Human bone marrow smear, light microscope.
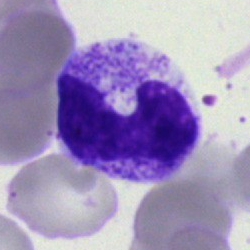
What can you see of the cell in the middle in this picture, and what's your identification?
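First the outline, which is round and smooth. Next the nucleus: it lies mainly in the lower half of the cell and carries a deep notch opening upward. Last, nucleoli: none are visible. The cell is a band neutrophil.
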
